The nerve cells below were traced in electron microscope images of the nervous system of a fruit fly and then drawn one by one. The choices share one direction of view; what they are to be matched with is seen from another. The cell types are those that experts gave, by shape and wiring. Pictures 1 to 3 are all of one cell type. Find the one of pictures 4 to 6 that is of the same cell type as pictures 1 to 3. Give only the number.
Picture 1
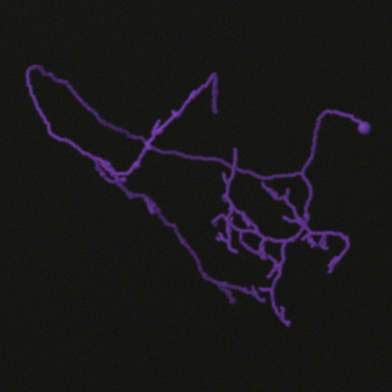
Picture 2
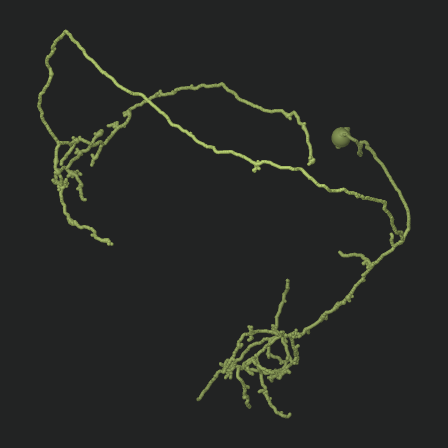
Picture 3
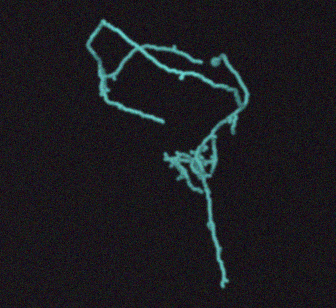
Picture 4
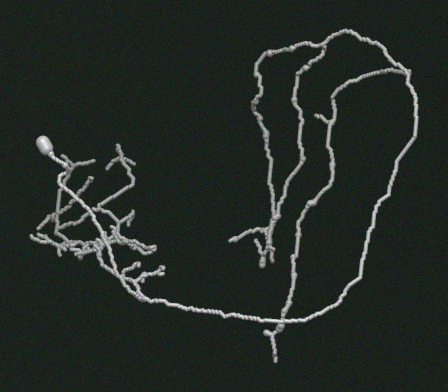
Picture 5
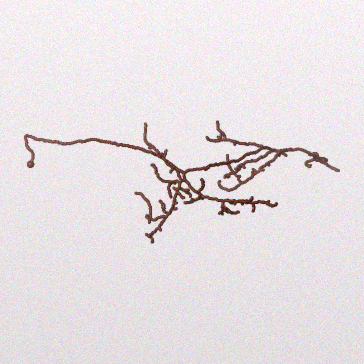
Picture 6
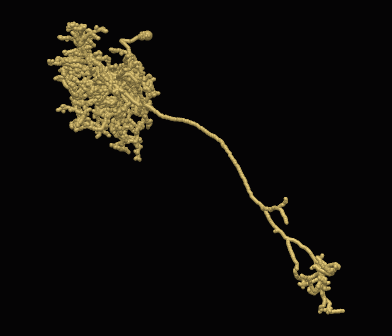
4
